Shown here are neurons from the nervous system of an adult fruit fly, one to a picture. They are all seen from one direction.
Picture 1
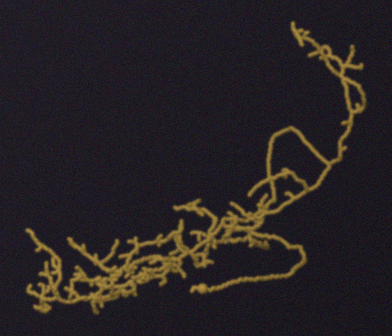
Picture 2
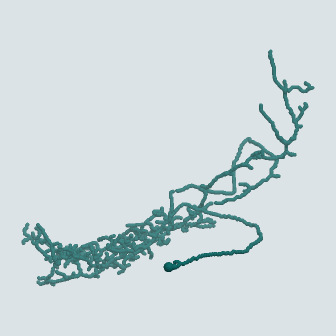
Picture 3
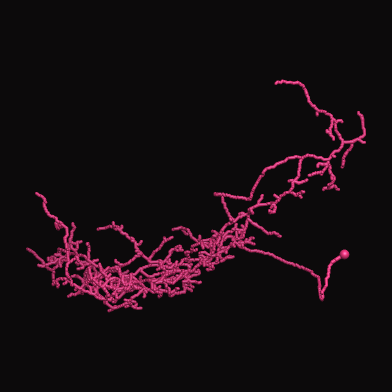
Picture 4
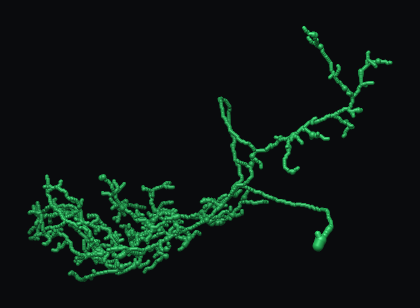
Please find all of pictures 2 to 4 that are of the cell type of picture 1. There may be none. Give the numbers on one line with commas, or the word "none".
2, 3, 4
